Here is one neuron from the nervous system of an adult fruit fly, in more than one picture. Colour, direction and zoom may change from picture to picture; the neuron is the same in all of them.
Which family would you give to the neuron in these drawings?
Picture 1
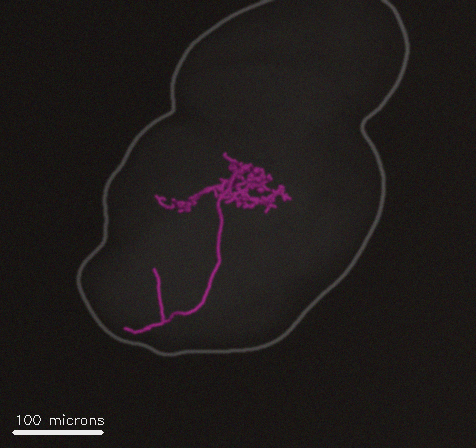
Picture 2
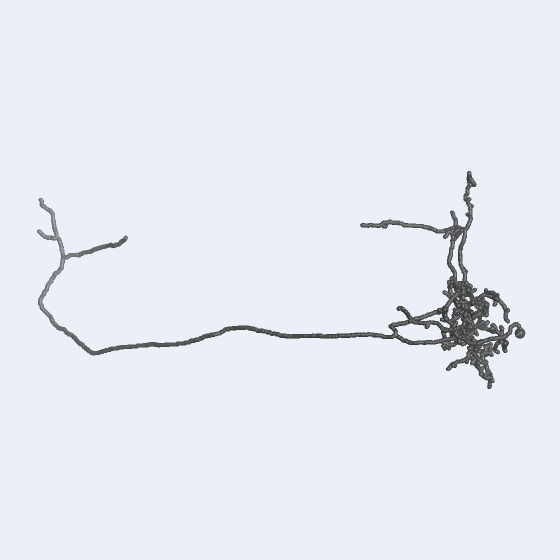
hemilineage VLPl&d1_lateral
